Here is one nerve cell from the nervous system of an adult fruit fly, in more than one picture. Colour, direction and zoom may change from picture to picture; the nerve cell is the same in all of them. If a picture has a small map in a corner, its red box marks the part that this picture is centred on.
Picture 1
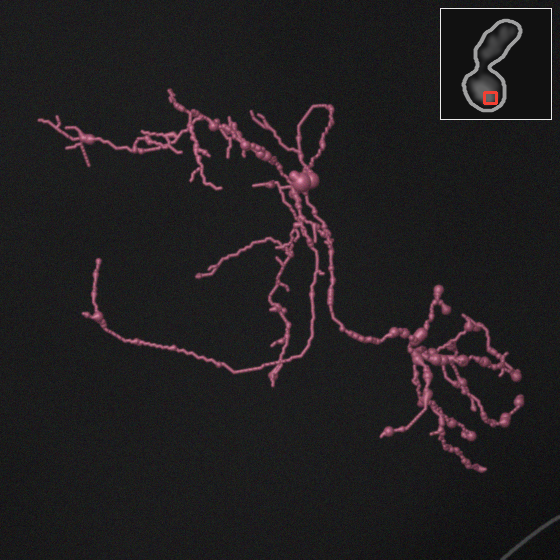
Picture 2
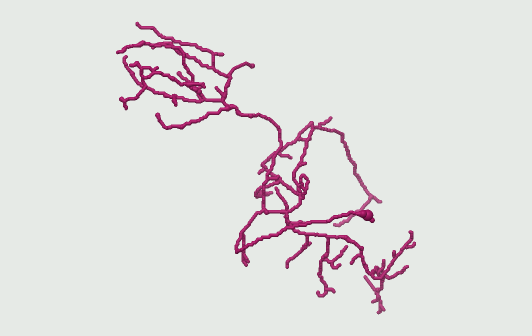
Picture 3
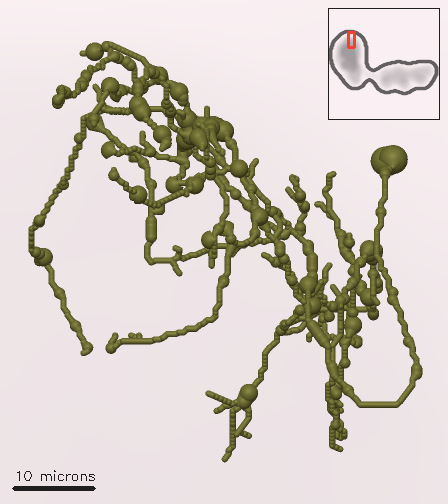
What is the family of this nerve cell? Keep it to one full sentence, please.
This nerve cell falls within the family hemilineage LHp2.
